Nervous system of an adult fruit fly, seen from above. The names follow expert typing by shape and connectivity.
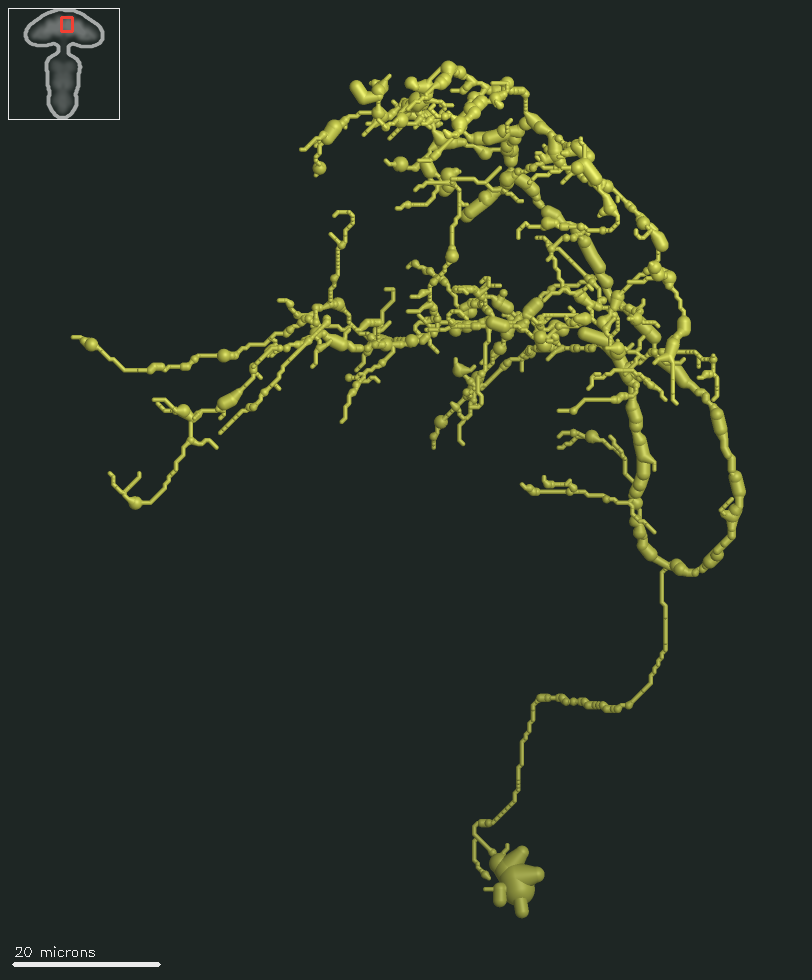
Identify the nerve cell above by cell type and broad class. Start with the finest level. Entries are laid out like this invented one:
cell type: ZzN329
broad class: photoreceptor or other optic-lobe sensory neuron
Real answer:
cell type: GNG253
broad class: central-brain intrinsic neuron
